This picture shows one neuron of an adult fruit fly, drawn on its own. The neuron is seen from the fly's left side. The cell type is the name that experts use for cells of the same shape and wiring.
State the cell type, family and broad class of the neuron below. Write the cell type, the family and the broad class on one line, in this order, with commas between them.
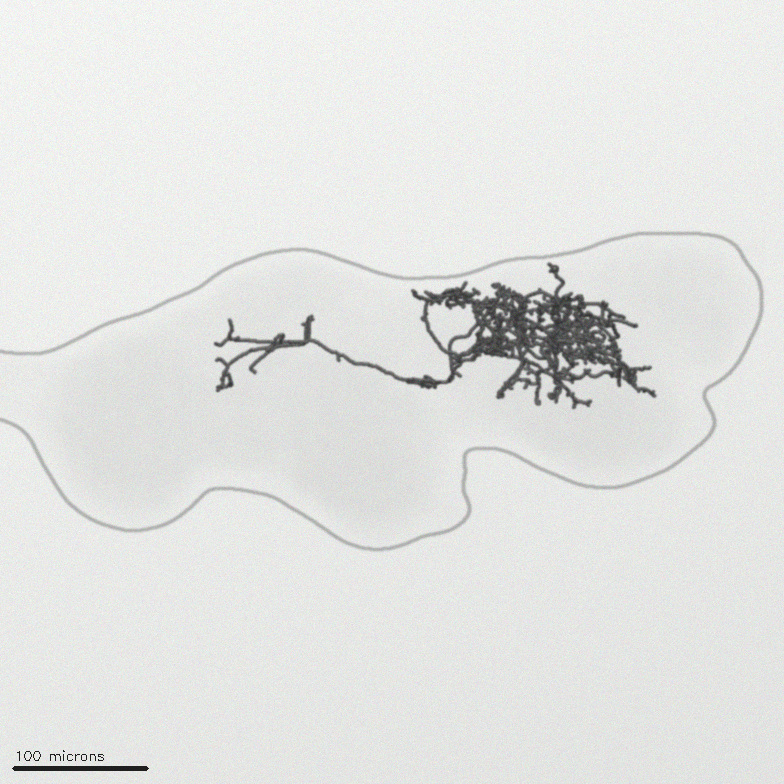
IN05B031, hemilineage 05B, nerve-cord intrinsic neuron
